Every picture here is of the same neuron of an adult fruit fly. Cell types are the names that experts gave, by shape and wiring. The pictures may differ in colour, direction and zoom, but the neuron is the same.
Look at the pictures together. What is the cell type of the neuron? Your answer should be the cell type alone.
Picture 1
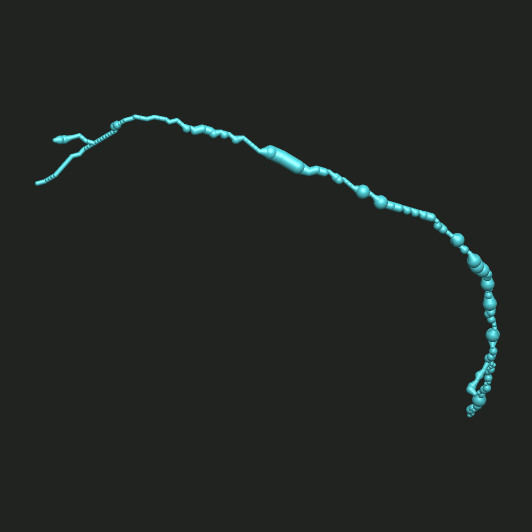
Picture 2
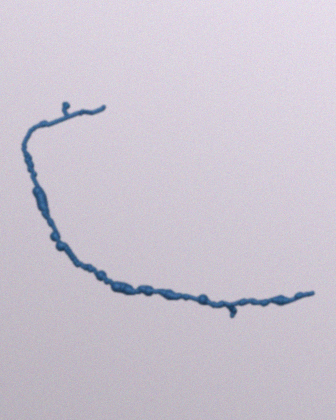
SNta41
